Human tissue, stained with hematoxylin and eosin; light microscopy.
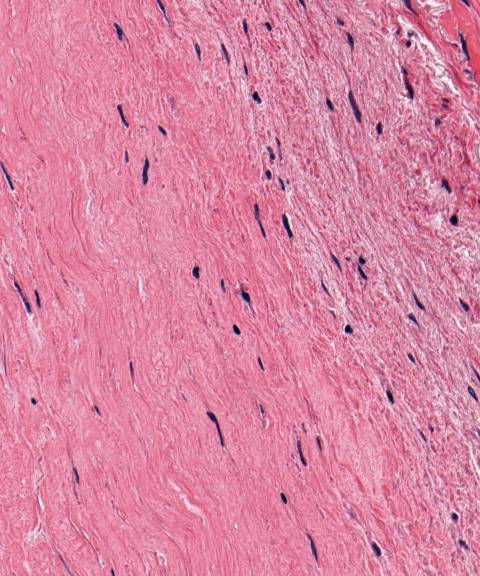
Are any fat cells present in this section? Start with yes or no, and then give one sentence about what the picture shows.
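No. No fat cells are present anywhere in the field.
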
